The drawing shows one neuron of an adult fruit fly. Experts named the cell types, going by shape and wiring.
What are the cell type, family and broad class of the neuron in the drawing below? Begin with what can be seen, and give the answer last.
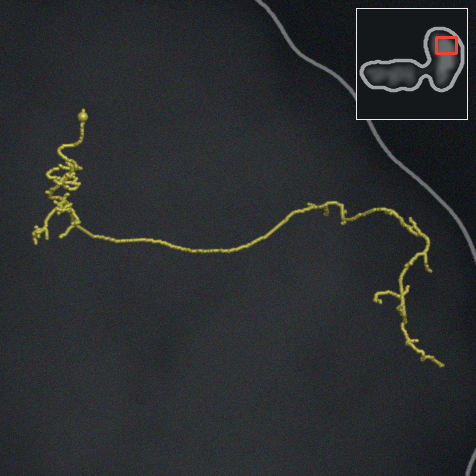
Its cell body lies at the upper left of the picture. As drawn here it is wider than it is tall. Its cell type is KCg-m. Its family is called class Kenyon Cell. Its broad class is central-brain intrinsic neuron.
